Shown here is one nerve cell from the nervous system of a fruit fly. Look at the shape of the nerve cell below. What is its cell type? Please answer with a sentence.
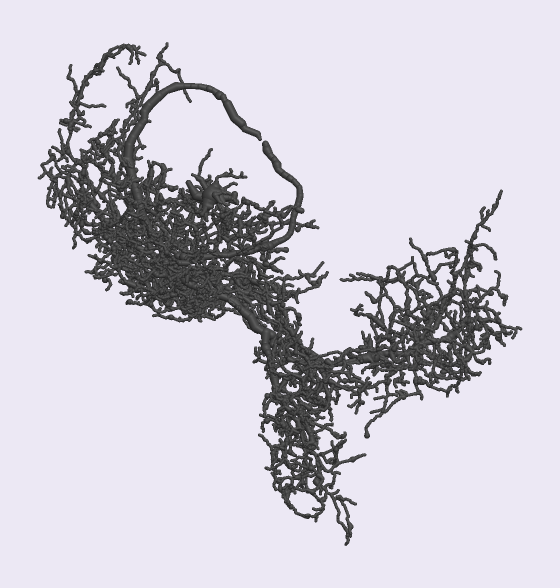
The cell type is AVLP215.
